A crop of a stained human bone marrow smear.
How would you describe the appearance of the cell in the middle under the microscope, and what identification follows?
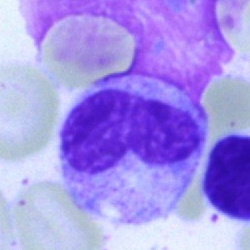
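Notice first the smooth, round outline. The nucleus is kidney-shaped, with its notch on the lower side, and no nucleoli can be seen in it. Fine lilac granules are scattered through the cytoplasm. The cell is a band neutrophil.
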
